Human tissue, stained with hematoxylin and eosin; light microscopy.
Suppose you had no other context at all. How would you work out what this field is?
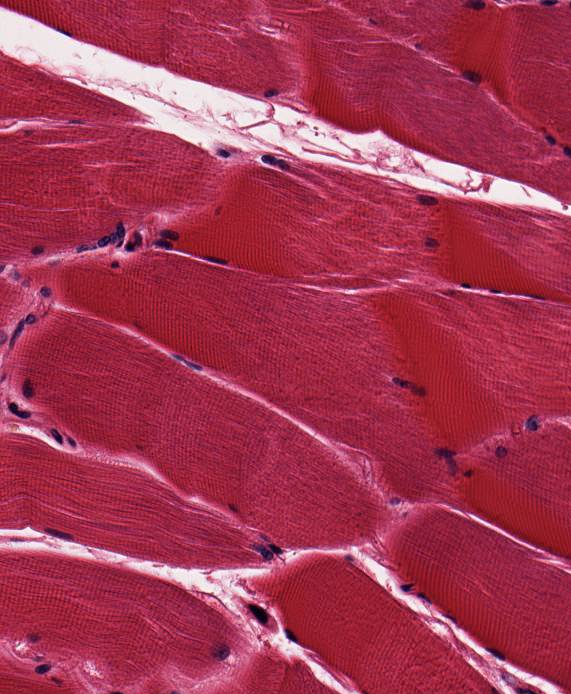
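Here we see skeletal muscle. Fine, regular transverse cross-striations run along the fibres, and the dark purple nuclei, elongated and flattened along the fibre length, lie at the edges just beneath the borders.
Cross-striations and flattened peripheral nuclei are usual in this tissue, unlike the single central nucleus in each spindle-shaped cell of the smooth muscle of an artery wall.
A pale, loose band of connective tissue crosses the upper part of the field between groups of fibres.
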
